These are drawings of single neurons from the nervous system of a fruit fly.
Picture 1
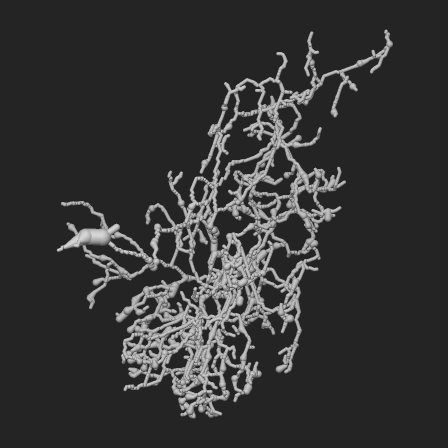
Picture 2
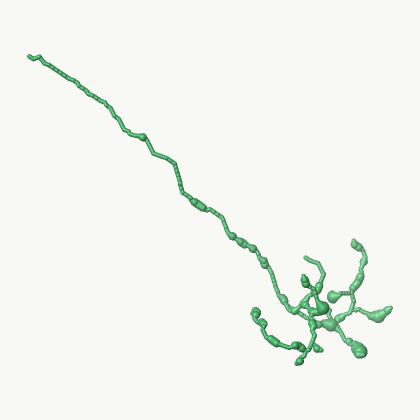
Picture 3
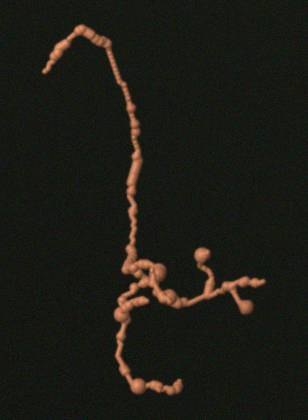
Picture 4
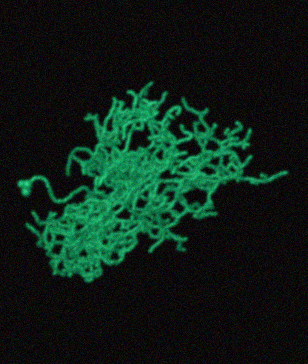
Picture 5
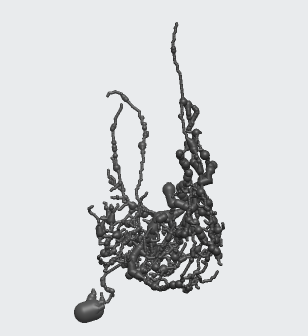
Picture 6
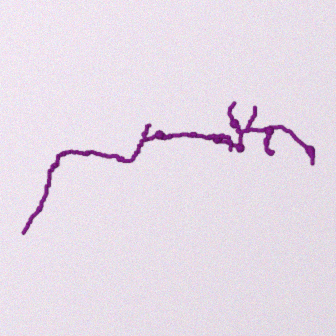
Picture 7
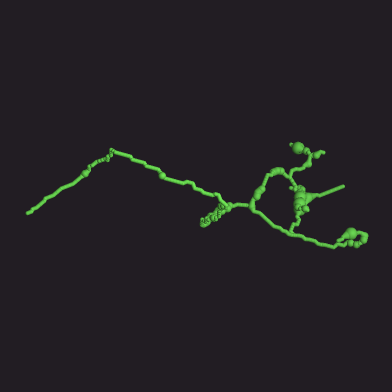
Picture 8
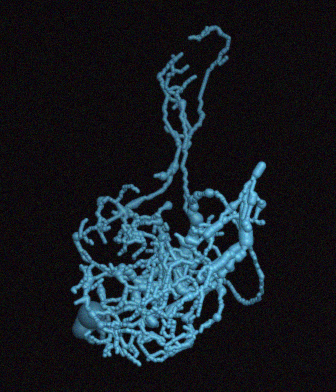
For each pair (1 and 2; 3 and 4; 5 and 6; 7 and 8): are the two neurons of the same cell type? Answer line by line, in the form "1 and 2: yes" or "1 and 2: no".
1 and 2: no
3 and 4: no
5 and 6: no
7 and 8: no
